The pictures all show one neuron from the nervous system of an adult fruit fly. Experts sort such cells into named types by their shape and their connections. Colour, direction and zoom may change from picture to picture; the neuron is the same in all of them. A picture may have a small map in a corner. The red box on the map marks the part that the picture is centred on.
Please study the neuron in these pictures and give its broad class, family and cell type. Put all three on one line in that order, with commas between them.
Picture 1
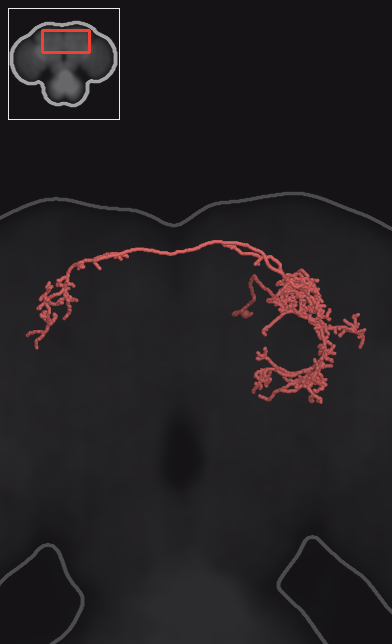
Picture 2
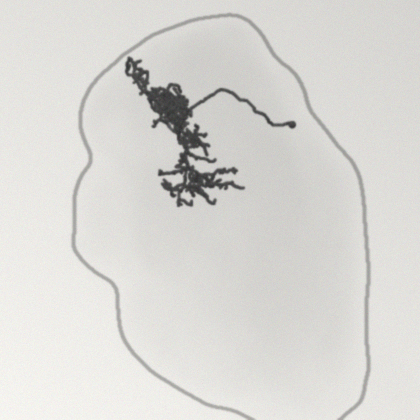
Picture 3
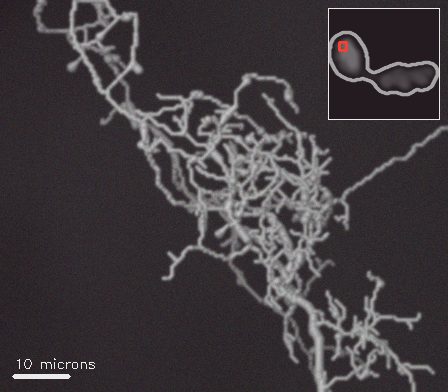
central-brain intrinsic neuron, hemilineage DM4_dorsal, pC1_4b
